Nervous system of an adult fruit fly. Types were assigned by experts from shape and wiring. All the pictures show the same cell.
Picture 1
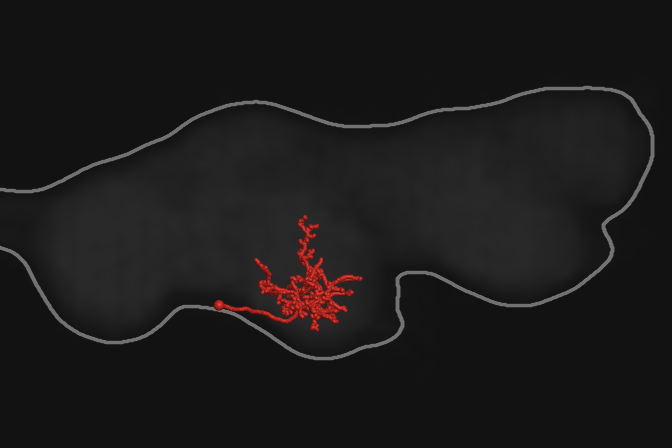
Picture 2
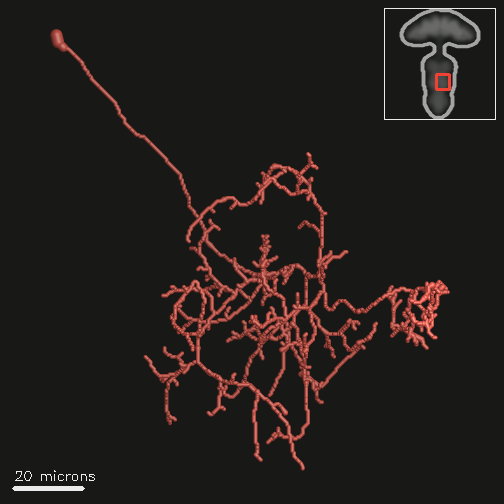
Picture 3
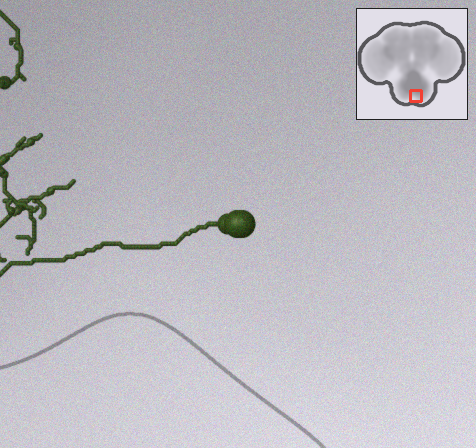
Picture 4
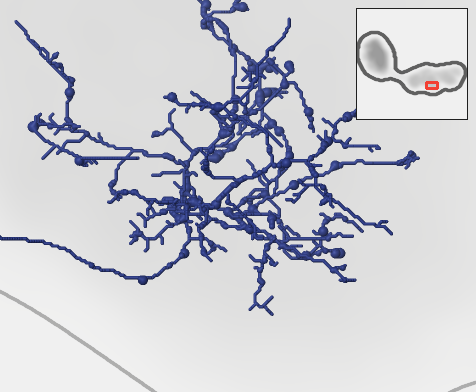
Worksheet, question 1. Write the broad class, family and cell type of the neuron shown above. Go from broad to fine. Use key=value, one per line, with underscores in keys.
broad_class=nerve-cord intrinsic neuron
family=hemilineage 13B
cell_type=IN13B073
